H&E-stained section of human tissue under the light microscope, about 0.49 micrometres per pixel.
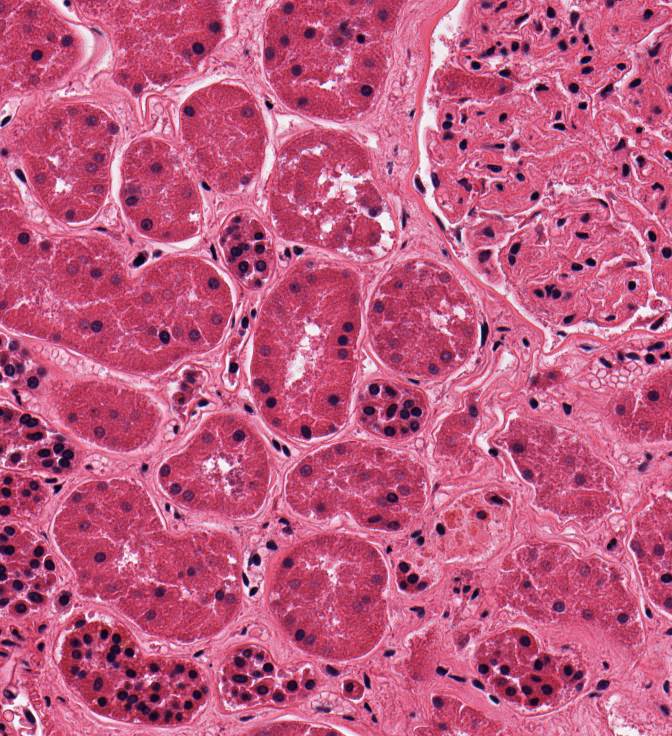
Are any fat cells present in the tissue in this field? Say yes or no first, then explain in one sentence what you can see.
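No. No fat cells are seen anywhere in the field.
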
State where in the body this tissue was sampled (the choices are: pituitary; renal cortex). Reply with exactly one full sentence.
The sample on this slide was obtained from the renal cortex.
